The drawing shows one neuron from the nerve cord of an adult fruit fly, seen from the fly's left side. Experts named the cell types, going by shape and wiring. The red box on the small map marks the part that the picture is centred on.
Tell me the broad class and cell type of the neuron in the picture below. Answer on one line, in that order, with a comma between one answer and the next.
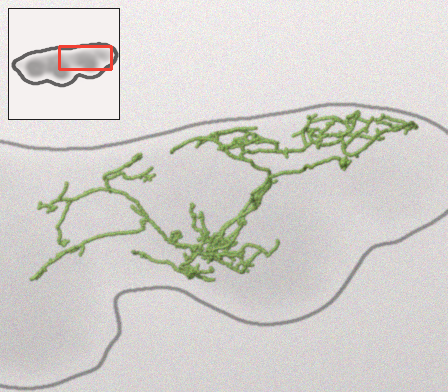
nerve-cord intrinsic neuron, INXXX245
